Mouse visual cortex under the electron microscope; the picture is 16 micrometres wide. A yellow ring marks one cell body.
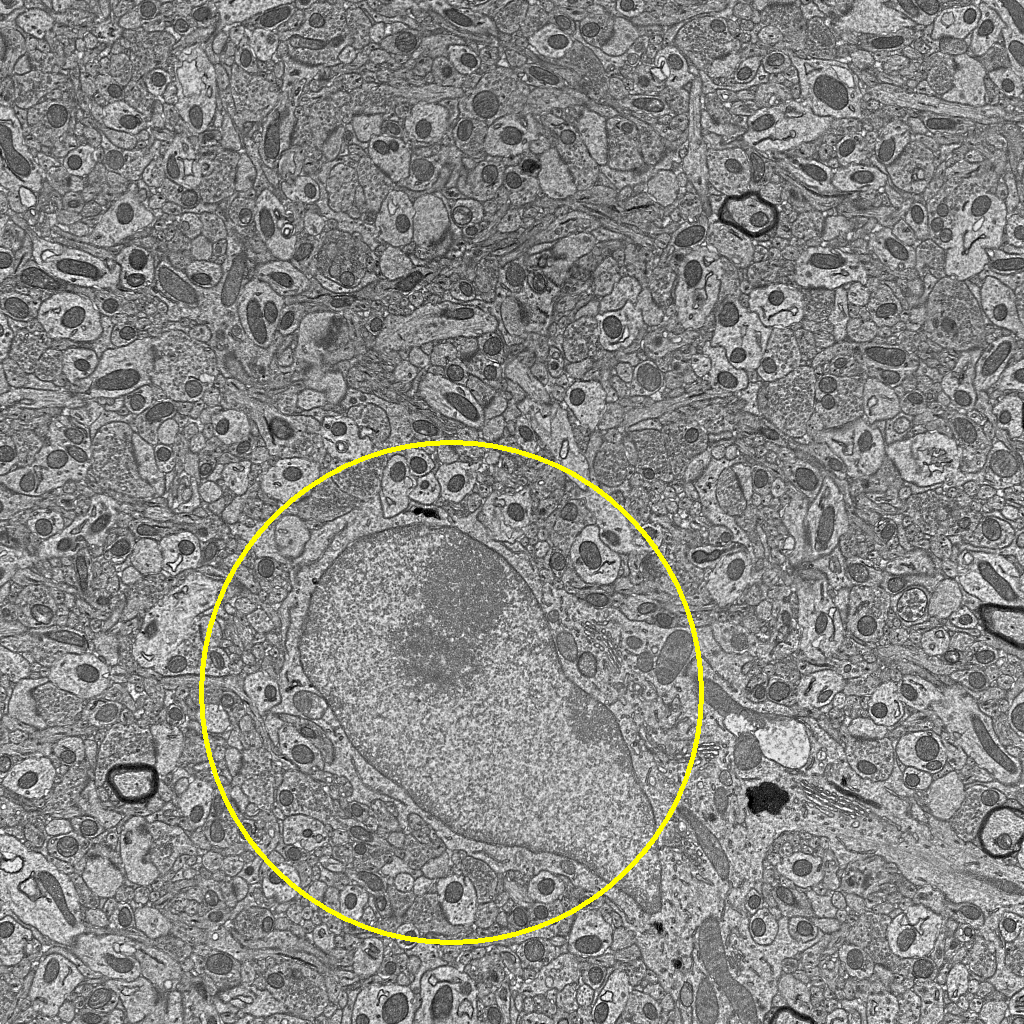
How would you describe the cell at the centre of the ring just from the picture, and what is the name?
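Nucleus large, elongated, tapering to lower right. Envelope smooth, no deep folds. No thick dense chromatin band inside envelope. Stack of flattened parallel membranes in cytoplasm right of nucleus. Cell: astrocyte.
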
